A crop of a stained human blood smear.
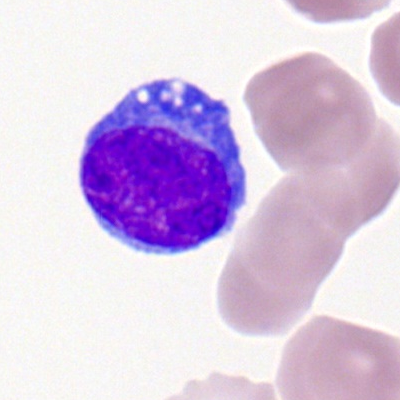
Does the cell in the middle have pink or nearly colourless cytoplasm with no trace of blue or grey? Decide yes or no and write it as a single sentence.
No, strongly blue cytoplasm is present in this cell.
